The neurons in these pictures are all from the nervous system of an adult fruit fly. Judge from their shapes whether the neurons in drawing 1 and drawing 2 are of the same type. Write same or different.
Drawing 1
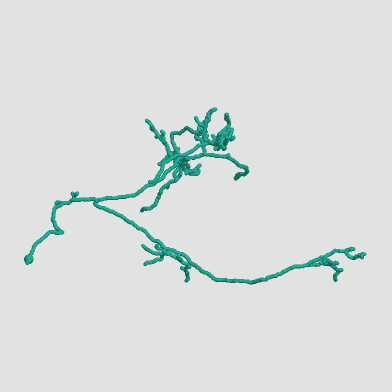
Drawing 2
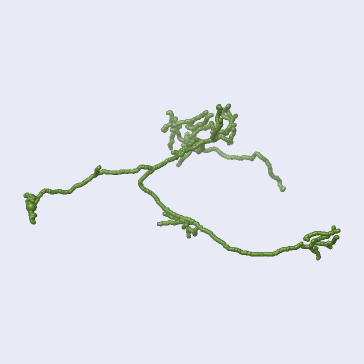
same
